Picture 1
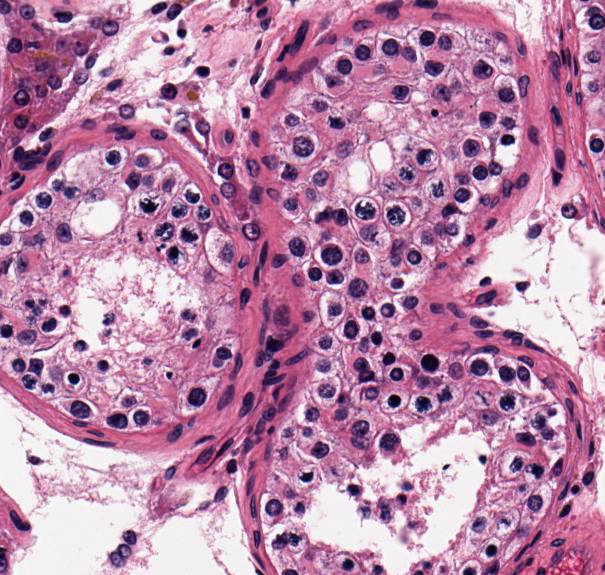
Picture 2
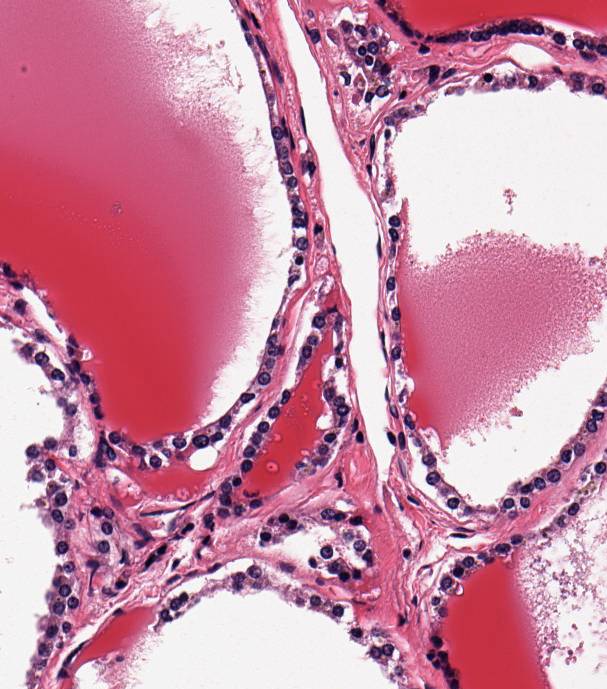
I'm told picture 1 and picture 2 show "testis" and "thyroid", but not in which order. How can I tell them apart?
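The first picture shows testis and the second shows thyroid. In picture 1 the tubules are filled with several layers of rounded cells; many have large round nuclei with coarse, dark, clumped chromatin, and many have pale pink cytoplasm with a clear perinuclear halo.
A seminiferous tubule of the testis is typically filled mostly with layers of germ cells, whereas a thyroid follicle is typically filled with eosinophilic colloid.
In picture 2, pink colloid is seen in a few small follicles lying in the lower centre between the large follicles. Each follicle in picture 2 is lined by a single layer of flattened to low cuboidal epithelial cells, with round, dark-staining nuclei evenly spaced along the walls.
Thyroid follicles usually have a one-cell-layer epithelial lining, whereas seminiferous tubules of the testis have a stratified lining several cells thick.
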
